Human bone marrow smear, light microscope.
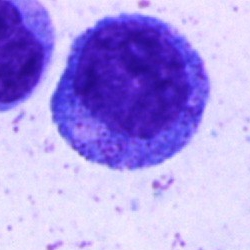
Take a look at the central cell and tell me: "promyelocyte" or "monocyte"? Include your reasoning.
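Promyelocyte, I'd say, rather than monocyte. What tips it are the reddish-purple granules scattered in the cytoplasm below the nucleus.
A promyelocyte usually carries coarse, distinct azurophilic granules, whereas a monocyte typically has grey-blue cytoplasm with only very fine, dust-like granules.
Beyond that, the chromatin is finely textured, without coarse clumps, the cytoplasm is widest below the nucleus, and a paler patch sits beside the nucleus at its lower left.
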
